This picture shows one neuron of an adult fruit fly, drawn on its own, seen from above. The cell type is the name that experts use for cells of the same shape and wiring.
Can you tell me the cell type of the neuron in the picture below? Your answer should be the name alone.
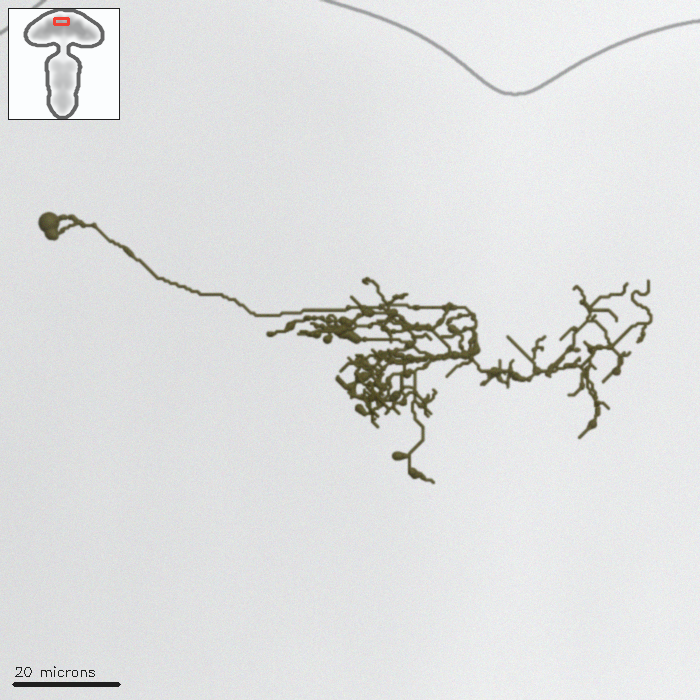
PRW014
